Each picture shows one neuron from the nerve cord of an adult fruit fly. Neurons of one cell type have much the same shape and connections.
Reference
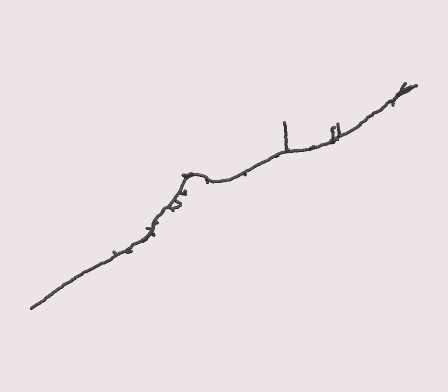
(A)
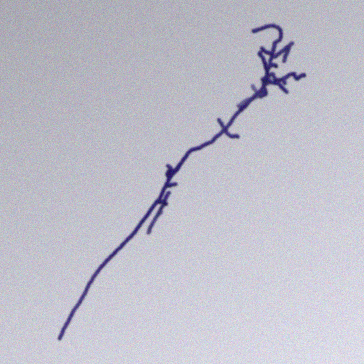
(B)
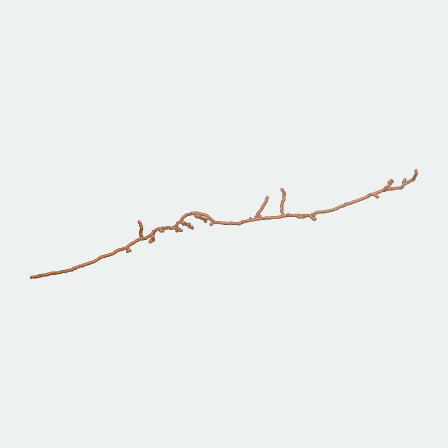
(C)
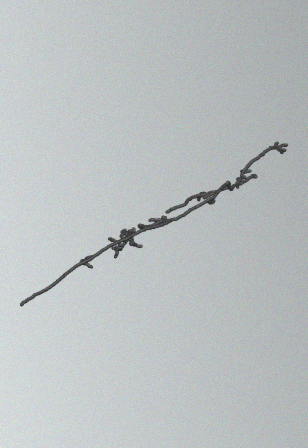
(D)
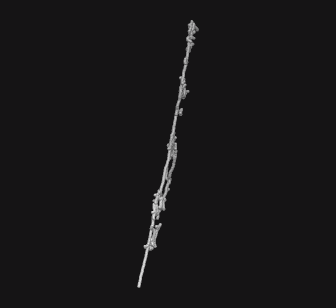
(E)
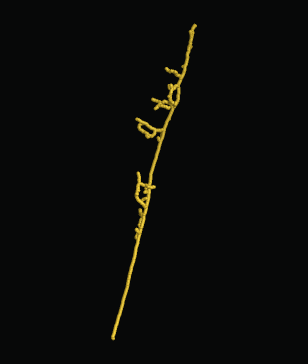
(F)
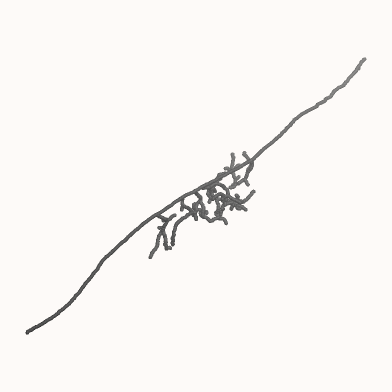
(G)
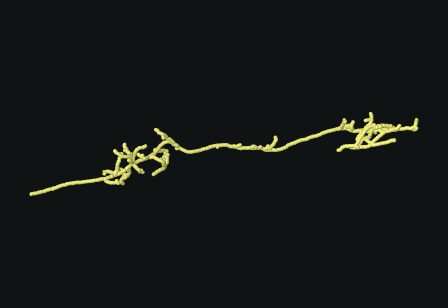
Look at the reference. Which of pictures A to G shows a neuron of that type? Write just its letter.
B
